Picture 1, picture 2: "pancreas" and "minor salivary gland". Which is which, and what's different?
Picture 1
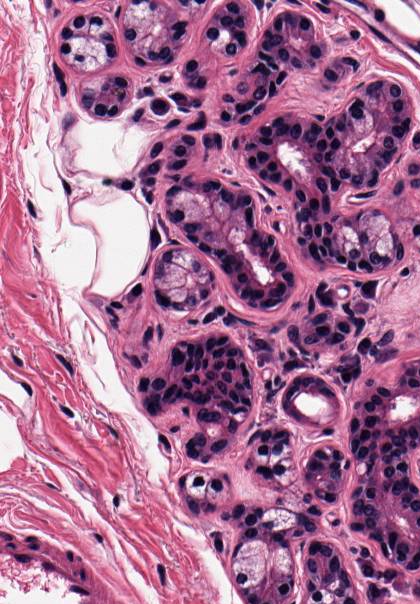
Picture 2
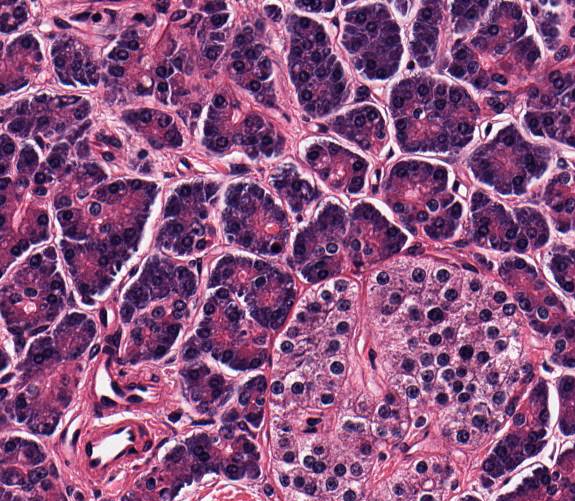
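A minor salivary gland occupies picture 1; the pancreas, picture 2. Many acini in the minor salivary gland are built of cells with pale, bubbly, lightly grey cytoplasm and small dark nuclei pressed to the base, with crowded clusters of cells with dark round nuclei and pink cytoplasm between them. In the pancreas, pyramidal acinar cells have round nuclei toward the base, and their cytoplasm is purple at the base and pinker toward the acinar centre.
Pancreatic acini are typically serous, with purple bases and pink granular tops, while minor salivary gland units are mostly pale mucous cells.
A large rounded cluster of paler cells, not arranged around lumens, interrupts the pancreatic acini in the lower right.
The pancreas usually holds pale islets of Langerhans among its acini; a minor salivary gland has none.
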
